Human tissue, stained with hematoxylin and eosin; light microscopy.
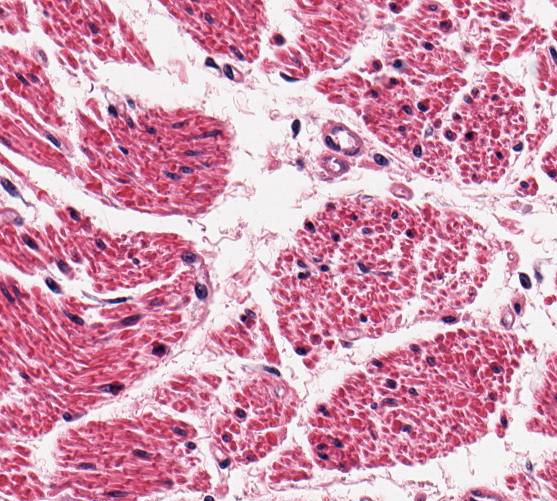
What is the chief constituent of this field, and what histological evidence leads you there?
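Smooth muscle makes up most of the field, in separate bundles divided by pale spaces. Bundles on the left are cut lengthwise, with dark elongated nuclei lying along the cells; those in the centre and right are cut across, as many small rounded pink profiles, only some showing a nucleus.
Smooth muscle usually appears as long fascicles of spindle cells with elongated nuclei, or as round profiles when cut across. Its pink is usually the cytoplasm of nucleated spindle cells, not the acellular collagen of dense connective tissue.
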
